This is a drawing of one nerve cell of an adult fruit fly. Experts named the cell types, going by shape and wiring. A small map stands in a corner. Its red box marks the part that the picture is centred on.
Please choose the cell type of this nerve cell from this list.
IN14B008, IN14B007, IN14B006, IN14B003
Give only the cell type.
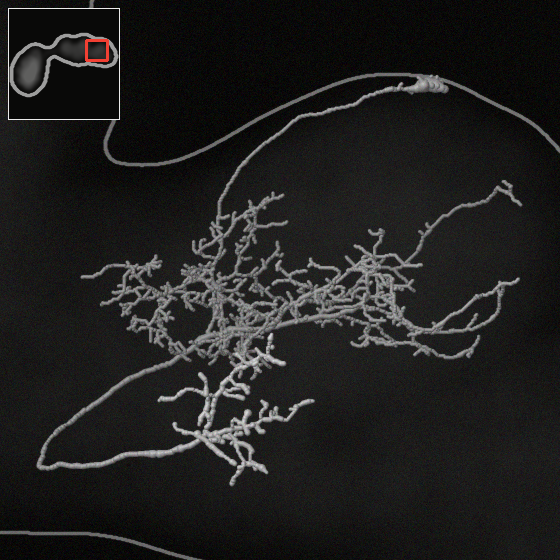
IN14B006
